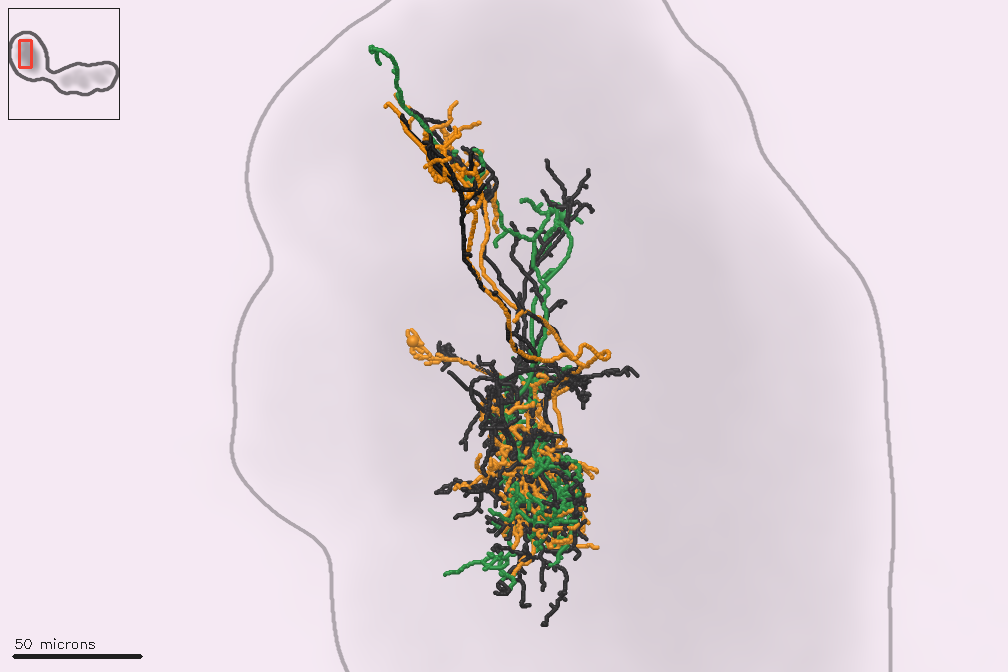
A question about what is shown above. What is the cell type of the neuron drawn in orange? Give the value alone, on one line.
AVLP719m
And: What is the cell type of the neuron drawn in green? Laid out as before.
AVLP761m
